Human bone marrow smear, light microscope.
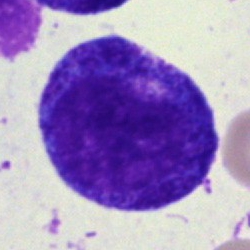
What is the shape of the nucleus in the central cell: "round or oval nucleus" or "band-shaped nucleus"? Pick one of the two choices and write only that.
Round or oval nucleus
